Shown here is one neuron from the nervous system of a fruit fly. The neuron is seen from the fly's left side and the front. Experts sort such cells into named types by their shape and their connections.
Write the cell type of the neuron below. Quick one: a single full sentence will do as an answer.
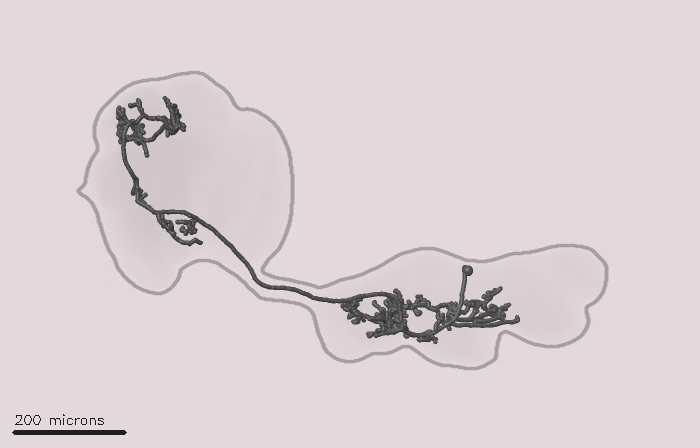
The cell type name for this neuron is AN05B103.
